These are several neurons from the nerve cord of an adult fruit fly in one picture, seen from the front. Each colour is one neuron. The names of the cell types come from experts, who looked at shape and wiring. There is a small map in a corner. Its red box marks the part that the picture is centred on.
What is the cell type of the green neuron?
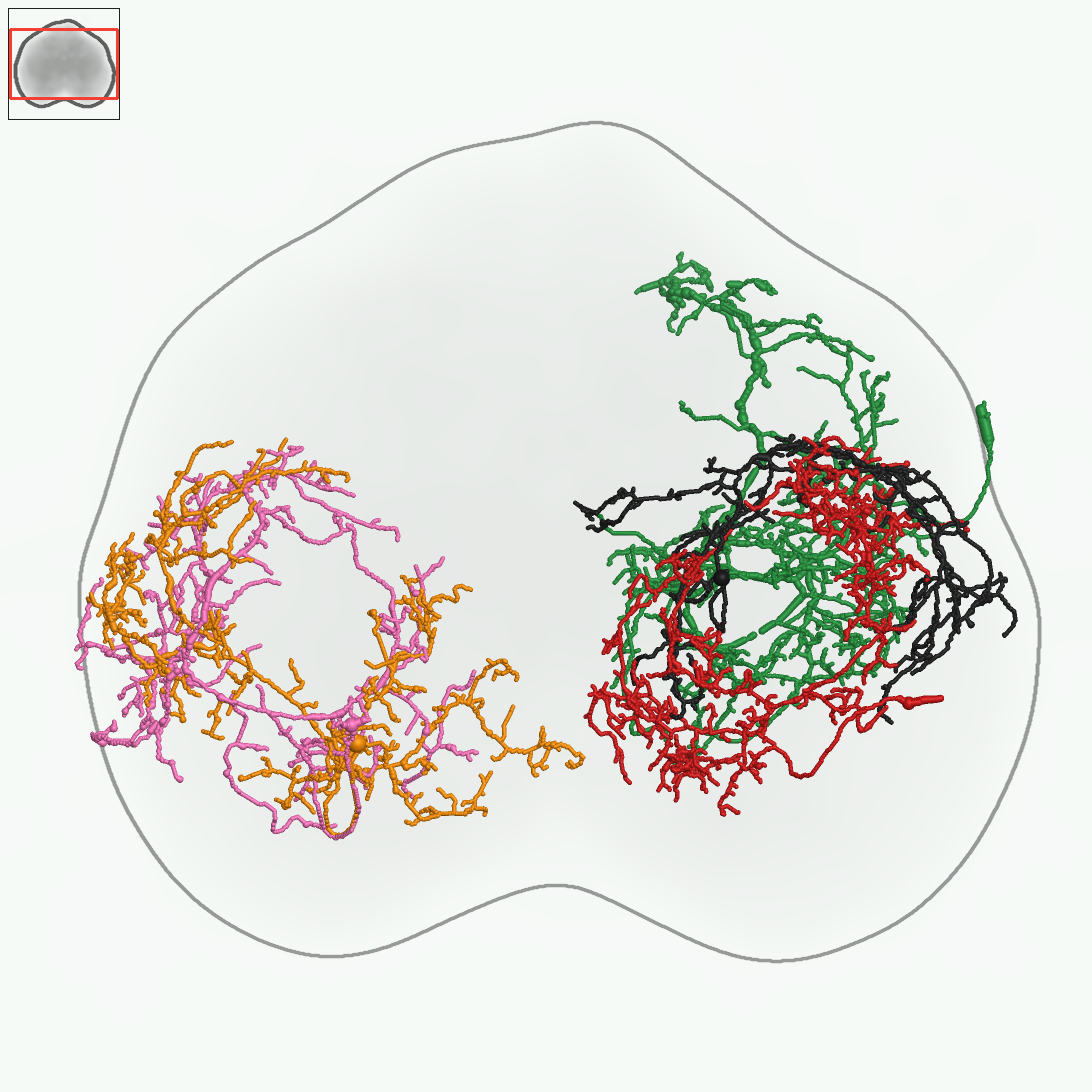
IN17A035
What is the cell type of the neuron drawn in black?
IN08A030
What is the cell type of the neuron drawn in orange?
IN13A060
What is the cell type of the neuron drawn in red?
IN13A058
